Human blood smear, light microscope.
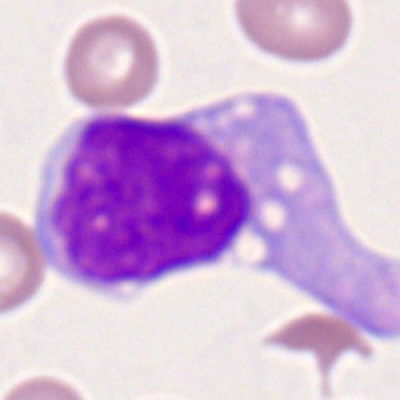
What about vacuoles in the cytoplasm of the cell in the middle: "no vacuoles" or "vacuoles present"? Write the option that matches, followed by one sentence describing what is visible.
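Vacuoles present. Several small round clear vacuoles lie in the cytoplasm close to the right side of the nucleus.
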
